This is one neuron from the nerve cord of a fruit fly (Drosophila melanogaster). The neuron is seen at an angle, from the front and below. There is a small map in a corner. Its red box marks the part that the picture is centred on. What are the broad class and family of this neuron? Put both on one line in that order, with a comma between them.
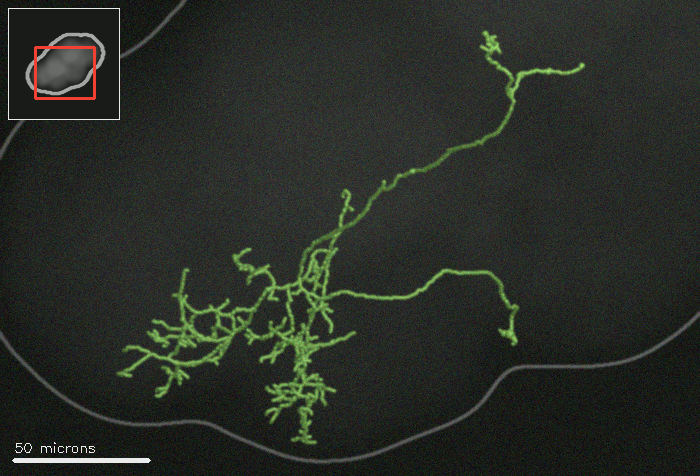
nerve-cord intrinsic neuron, hemilineage 09B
